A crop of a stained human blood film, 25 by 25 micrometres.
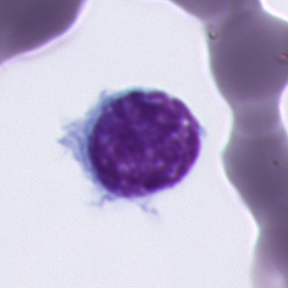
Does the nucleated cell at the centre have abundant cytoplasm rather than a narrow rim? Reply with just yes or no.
No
